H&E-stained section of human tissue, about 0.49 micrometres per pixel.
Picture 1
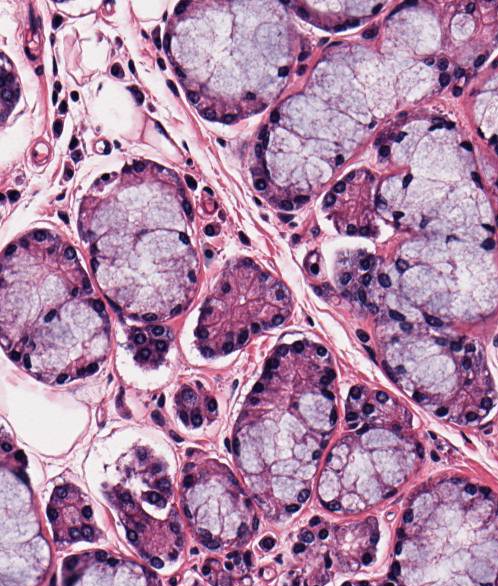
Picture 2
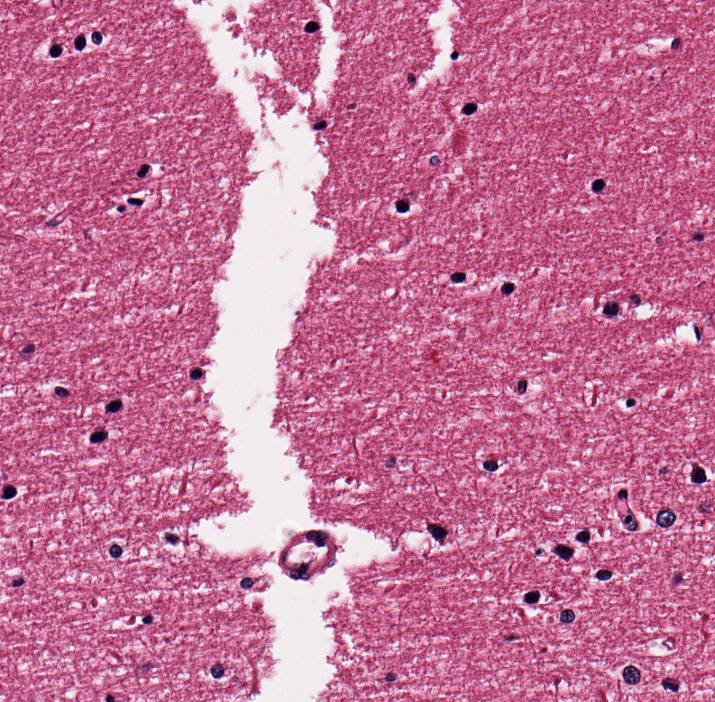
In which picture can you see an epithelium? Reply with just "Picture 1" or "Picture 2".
Picture 1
